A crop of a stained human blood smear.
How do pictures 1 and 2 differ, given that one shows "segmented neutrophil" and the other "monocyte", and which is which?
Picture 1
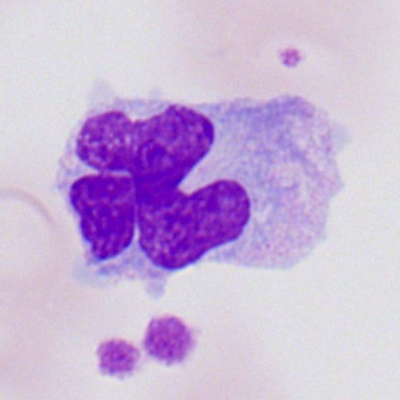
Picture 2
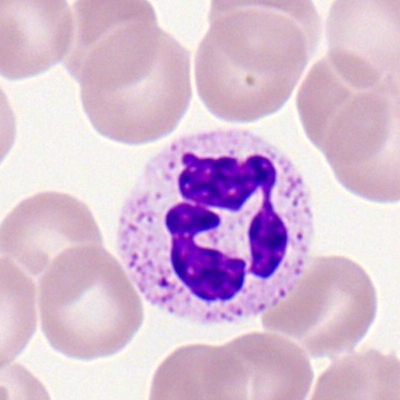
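The monocyte is in picture 1 and the segmented neutrophil in picture 2. Their outlines differ: the monocyte's is irregular with ragged, uneven edges, while the segmented neutrophil is round and smooth. The nucleus of the segmented neutrophil is split into several separate lobes, one of which, at the upper right, is joined to the rest by a thin strand.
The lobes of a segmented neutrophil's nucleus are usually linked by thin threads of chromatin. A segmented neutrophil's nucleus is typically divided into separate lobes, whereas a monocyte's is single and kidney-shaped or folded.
In both cells the chromatin is dark purple and coarsely clumped; in the monocyte small lighter spaces lie among the clumps, and no nucleoli are visible.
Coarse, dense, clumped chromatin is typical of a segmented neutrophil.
Both cells have plentiful cytoplasm, but its colour sets them apart: pale greyish-blue in the monocyte, pale pink in the segmented neutrophil.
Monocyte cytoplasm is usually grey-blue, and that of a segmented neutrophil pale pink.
Fine granules are scattered through the cytoplasm of each: faint and pinkish in the monocyte, pinkish-purple in the segmented neutrophil.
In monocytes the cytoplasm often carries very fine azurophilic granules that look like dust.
Two small purple granular fragments lie just below the monocyte without touching it.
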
